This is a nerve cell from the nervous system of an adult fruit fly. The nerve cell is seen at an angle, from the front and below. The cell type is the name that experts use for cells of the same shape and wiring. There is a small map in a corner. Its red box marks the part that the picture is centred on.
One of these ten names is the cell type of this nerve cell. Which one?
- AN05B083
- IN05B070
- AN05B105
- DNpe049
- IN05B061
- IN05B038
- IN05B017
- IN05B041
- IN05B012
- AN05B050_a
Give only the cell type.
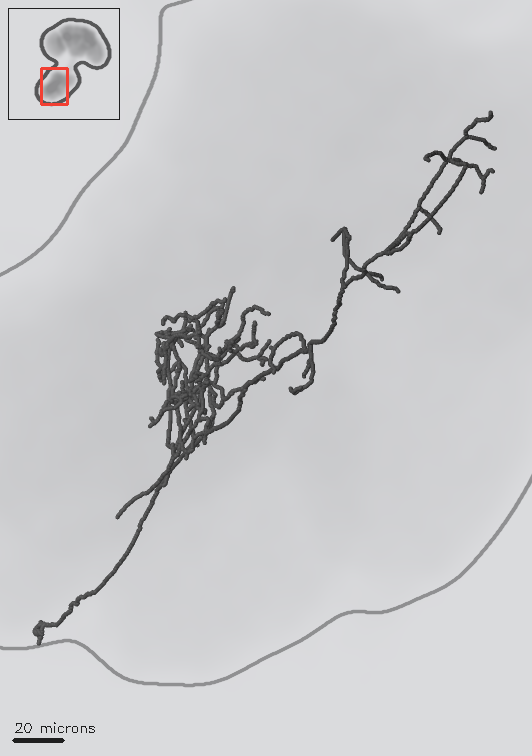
IN05B070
